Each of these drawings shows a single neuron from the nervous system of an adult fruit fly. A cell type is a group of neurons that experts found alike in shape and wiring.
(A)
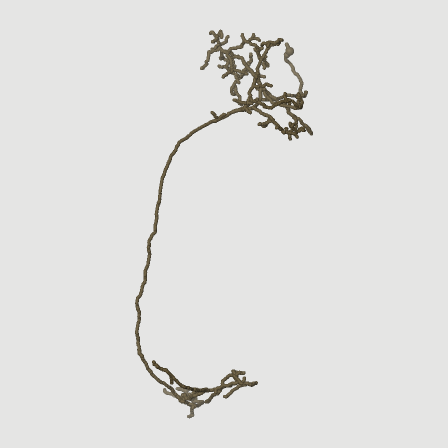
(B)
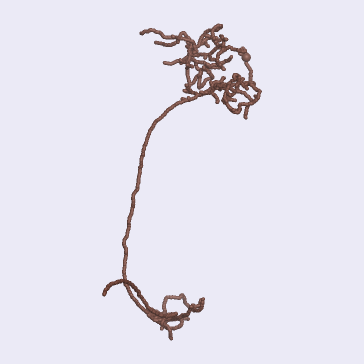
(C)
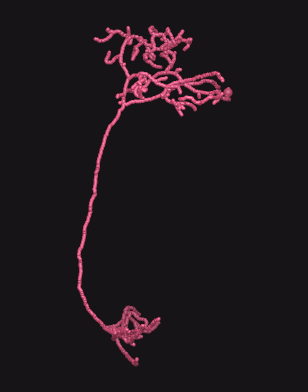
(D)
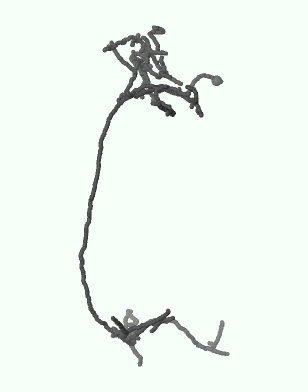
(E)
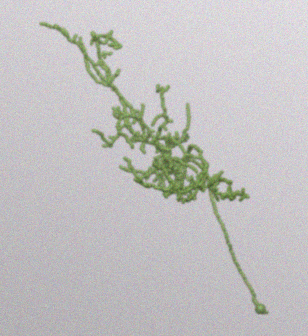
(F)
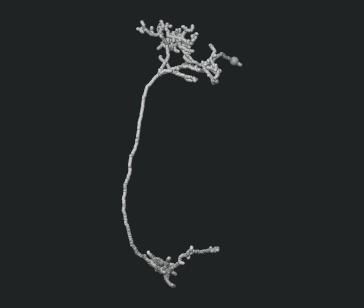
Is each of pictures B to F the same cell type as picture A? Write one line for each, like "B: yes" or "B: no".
B: yes
C: yes
D: yes
E: no
F: yes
